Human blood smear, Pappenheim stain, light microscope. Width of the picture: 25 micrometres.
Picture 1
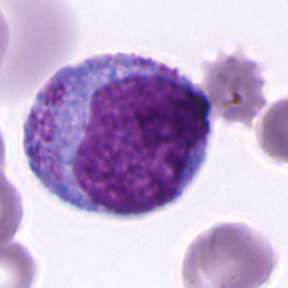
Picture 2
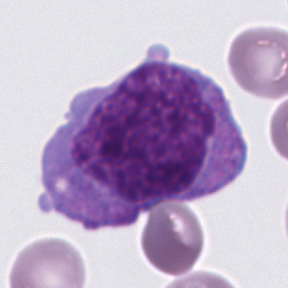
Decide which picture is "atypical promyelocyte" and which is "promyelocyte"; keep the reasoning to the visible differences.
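Picture 1 shows the promyelocyte, and picture 2 shows the atypical promyelocyte. Outline: the promyelocyte's is smooth and roughly oval, while the atypical promyelocyte's is irregular and uneven, with a small rounded bleb projecting from its top edge. Size: the atypical promyelocyte measures about 19 by 14 micrometres. Nucleus: in the promyelocyte it is a single unlobed mass, not split into segments, and in the atypical promyelocyte it fills most of the cell.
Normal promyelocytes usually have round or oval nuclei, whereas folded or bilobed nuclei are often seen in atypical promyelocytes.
Cytoplasm: the promyelocyte has a broad crescent of it on the left of the nucleus, with fine violet granules scattered through it, while the atypical promyelocyte has only a rim, widest on the left, holding a single small clear spot in its lower-left part.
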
